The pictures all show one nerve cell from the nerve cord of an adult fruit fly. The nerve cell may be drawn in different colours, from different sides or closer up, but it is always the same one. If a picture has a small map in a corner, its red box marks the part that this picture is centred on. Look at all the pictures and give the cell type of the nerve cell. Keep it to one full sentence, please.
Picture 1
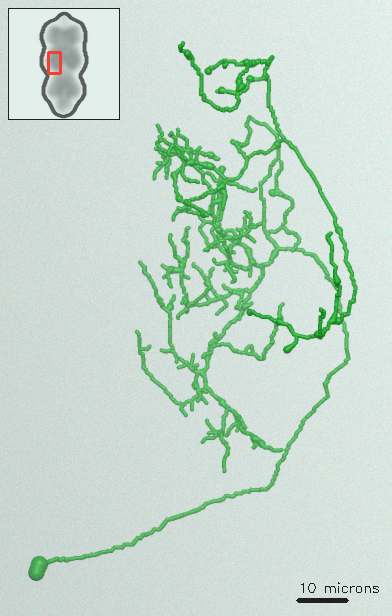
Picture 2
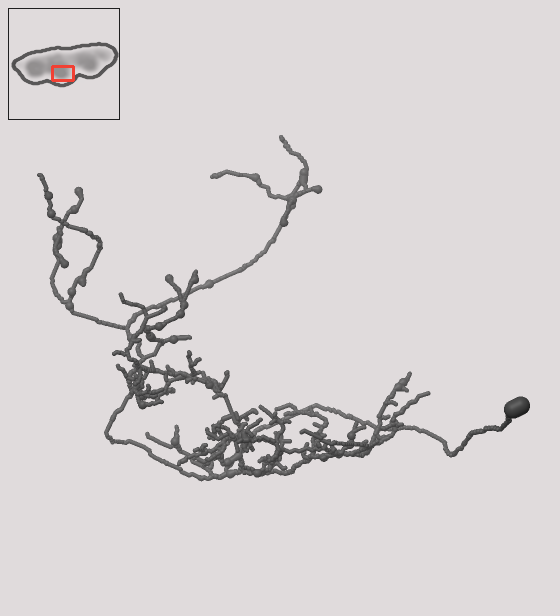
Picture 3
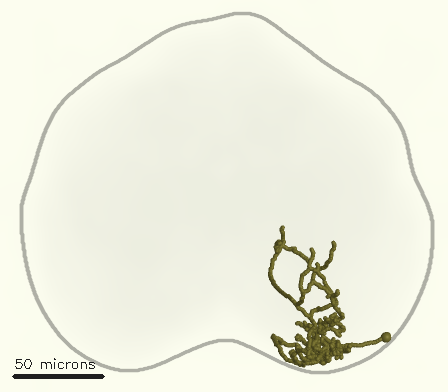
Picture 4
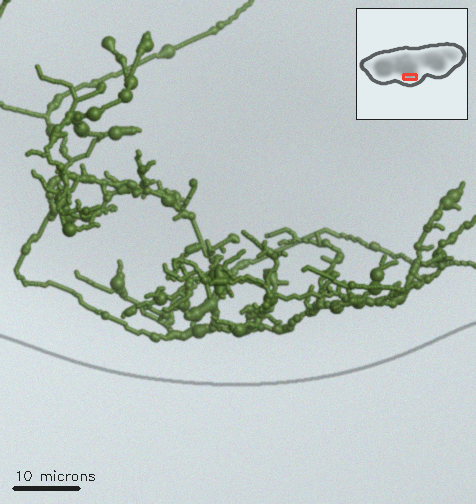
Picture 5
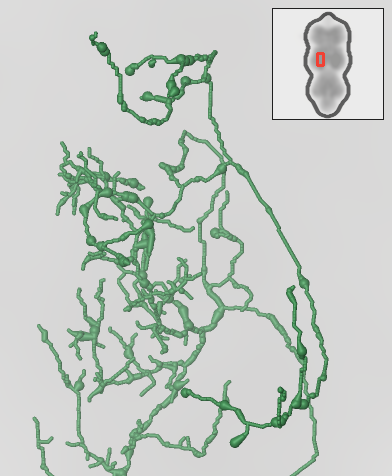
This nerve cell is typed as IN01B055.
